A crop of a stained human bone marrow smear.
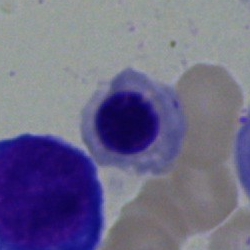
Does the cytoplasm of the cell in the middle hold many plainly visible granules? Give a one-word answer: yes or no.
No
